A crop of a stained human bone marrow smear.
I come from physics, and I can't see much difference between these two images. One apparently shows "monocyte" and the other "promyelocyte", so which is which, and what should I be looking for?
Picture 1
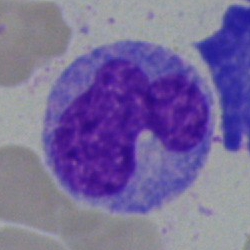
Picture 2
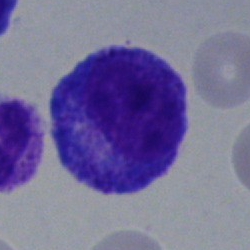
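Picture 1 shows a monocyte; picture 2, a promyelocyte. Edge: smooth and round in picture 1, slightly uneven in picture 2. Nucleus in picture 1 indented, a deep notch opening toward the lower right; in picture 2 it fills most of the cell and stains deep purple. Chromatin in picture 1 clumped into darker and lighter patches. Cytoplasm in picture 1 a moderate rim, widest at the lower right; picture 2 has instead a paler-staining area in the lower left part of the cell.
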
